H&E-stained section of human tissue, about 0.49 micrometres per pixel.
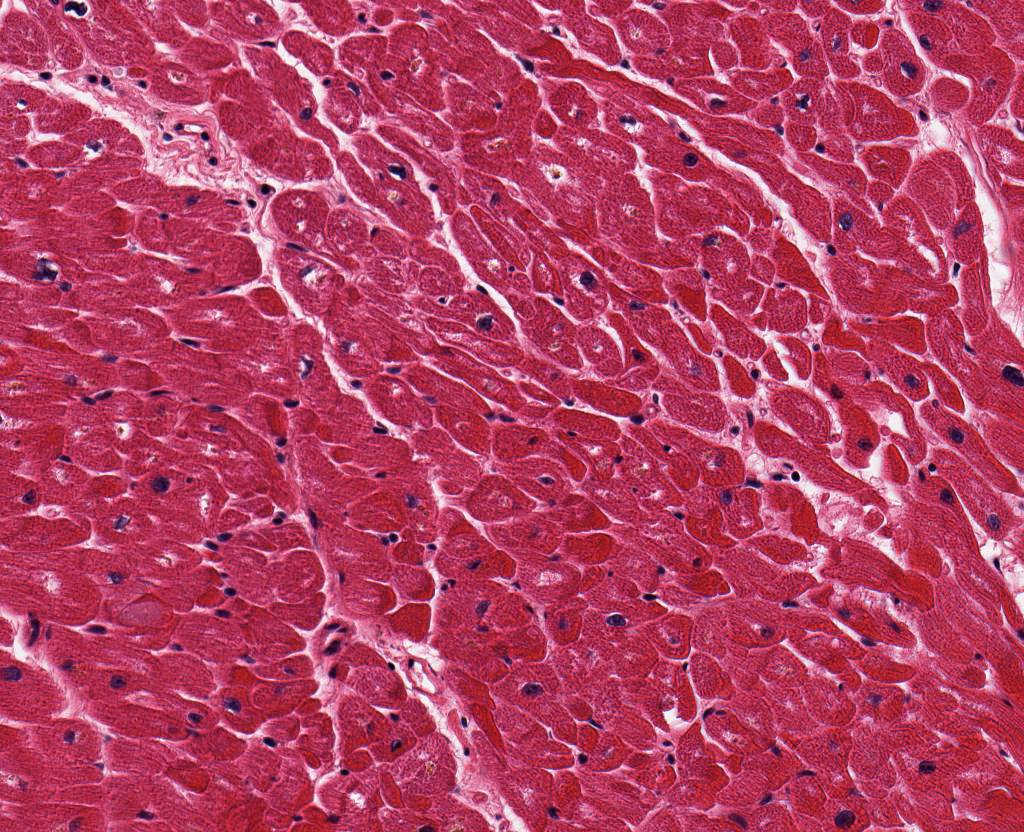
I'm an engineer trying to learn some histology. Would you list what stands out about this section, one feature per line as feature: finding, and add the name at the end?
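Field: closely packed muscle fibres throughout
Epithelium and glands: none
Fibre profiles: rounded and polygonal, cut across or obliquely
Perinuclear zone: pale, with fine yellow-brown granules, in many fibres
Nuclei between fibres: small, dark, elongated, in narrow spaces
Name: left ventricle of the heart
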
